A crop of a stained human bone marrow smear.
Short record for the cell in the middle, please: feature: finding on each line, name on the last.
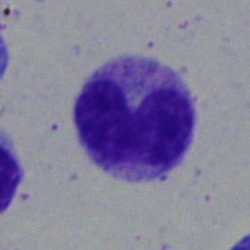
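Nuclear shape: notched in its upper edge, kidney or heart shaped
Nucleolus: no distinct one present
Cytoplasm colour: pale lilac
Vacuoles: none seen in the cytoplasm
Identification: band neutrophil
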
